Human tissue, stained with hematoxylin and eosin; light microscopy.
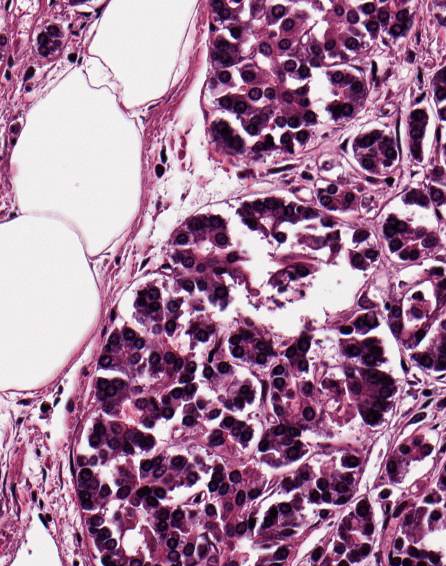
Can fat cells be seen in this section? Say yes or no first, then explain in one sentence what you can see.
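Yes. Large empty, rounded adipocyte spaces with thin walls lie along the left side of the field.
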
